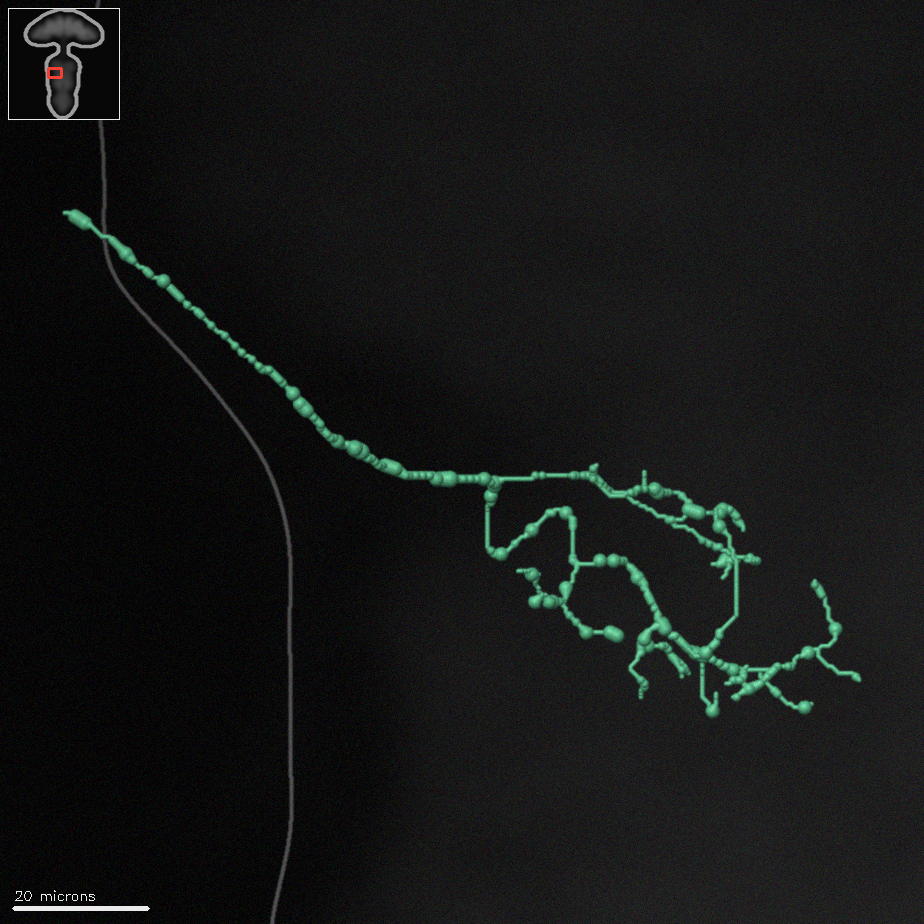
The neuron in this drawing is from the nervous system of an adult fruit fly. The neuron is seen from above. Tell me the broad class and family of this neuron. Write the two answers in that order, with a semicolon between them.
sensory neuron entering the nerve cord; class mechanosensory tactile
